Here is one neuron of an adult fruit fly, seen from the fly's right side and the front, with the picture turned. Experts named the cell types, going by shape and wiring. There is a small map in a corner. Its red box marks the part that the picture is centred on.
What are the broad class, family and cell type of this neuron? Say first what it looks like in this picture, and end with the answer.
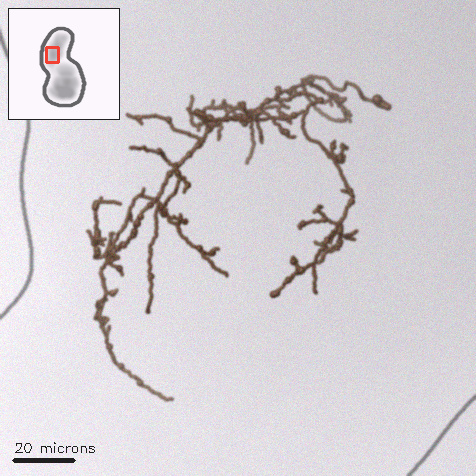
The cell body can be seen at the upper right of the picture. From top to bottom in the picture it spans about 110 microns. The picture shows dozens of branch ends. It is a nerve-cord intrinsic neuron. Its family is hemilineage 03A. Its cell type is IN03A087.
